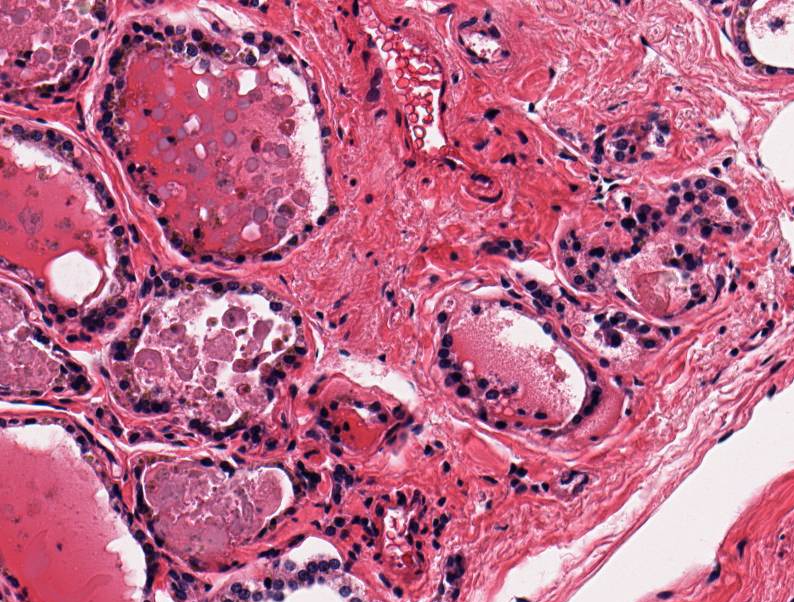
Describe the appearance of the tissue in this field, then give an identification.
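Left half of field: crowded rounded glandular units. Centre and right: mainly fibrous stroma. Units lined by a single layer of low cuboidal cells, nuclei dark and round. Fine golden-brown granules in lining-cell cytoplasm of left-hand units. Near top centre: small thin-walled vessel filled with red blood cells. Tissue: thyroid.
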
